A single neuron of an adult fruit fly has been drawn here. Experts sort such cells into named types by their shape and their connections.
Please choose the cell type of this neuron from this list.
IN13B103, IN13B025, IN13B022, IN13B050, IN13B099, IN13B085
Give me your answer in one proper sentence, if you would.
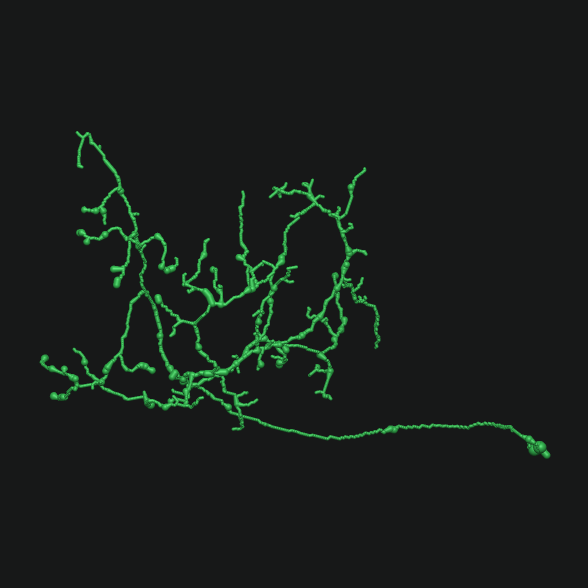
To the cell type IN13B050 belongs this neuron.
